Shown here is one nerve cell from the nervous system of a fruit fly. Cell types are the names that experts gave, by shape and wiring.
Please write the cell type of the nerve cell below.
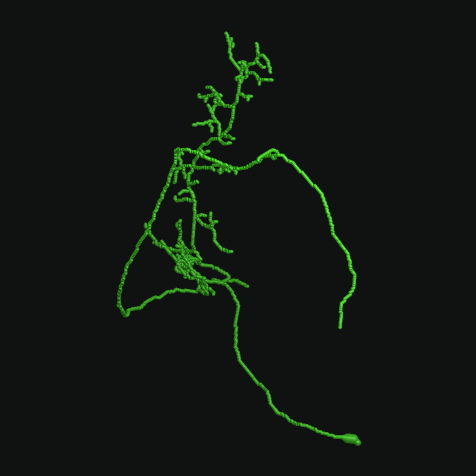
Lat3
